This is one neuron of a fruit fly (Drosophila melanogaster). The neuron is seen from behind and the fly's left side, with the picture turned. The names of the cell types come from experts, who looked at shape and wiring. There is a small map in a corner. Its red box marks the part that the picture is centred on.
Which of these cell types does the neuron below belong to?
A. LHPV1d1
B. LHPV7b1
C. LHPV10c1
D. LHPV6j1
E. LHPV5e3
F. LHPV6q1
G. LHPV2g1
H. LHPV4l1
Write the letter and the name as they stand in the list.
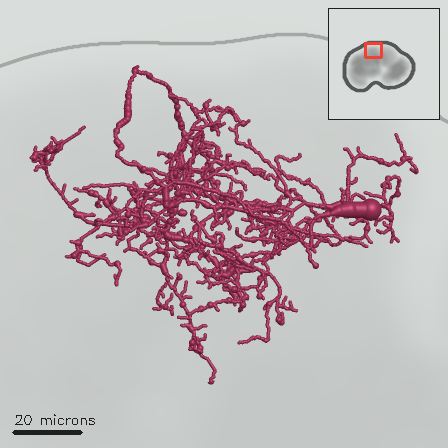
H. LHPV4l1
